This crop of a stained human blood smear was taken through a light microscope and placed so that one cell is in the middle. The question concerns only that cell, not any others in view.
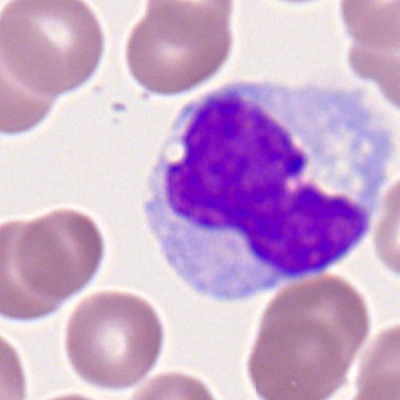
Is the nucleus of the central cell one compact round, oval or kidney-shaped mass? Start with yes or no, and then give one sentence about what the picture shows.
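Yes. The nucleus is indented, giving it a kidney-like shape.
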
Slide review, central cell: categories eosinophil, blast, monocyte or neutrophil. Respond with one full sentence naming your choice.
Located at the centre of the crop is a monocyte.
